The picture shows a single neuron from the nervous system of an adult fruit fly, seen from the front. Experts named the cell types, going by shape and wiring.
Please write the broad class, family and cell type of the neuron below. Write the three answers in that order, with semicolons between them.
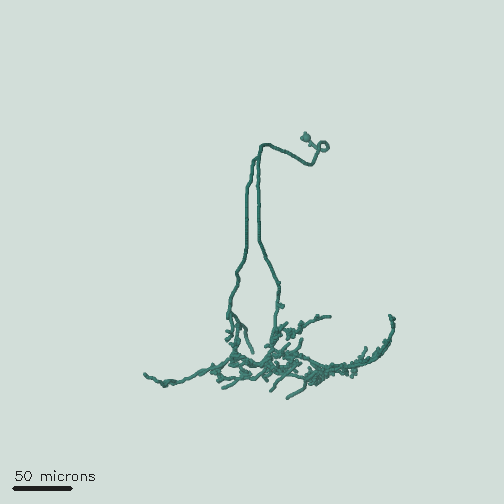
central-brain intrinsic neuron; hemilineage SMPpv1; CB0647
